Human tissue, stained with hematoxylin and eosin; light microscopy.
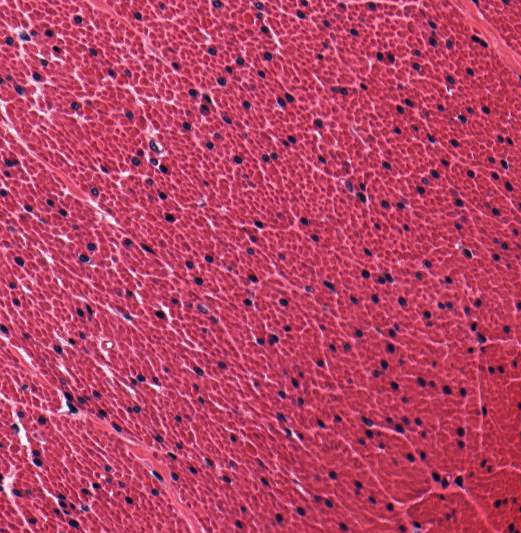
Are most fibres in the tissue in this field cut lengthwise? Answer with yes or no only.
No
